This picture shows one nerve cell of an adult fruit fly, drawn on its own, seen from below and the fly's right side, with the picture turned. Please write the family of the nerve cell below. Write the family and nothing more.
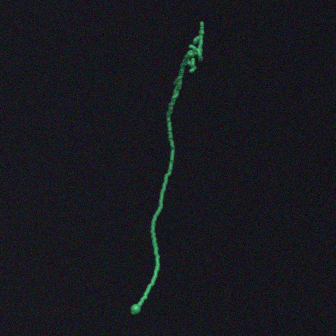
class mechanosensory tactile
